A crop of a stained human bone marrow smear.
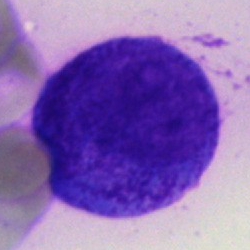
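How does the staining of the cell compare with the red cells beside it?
The whole cell is a deep blue-purple, much darker than those red cells.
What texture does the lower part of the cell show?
A fine, purple, granular texture.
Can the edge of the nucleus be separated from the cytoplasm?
Not easily, because the dense dark staining blurs the boundary.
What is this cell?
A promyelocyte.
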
